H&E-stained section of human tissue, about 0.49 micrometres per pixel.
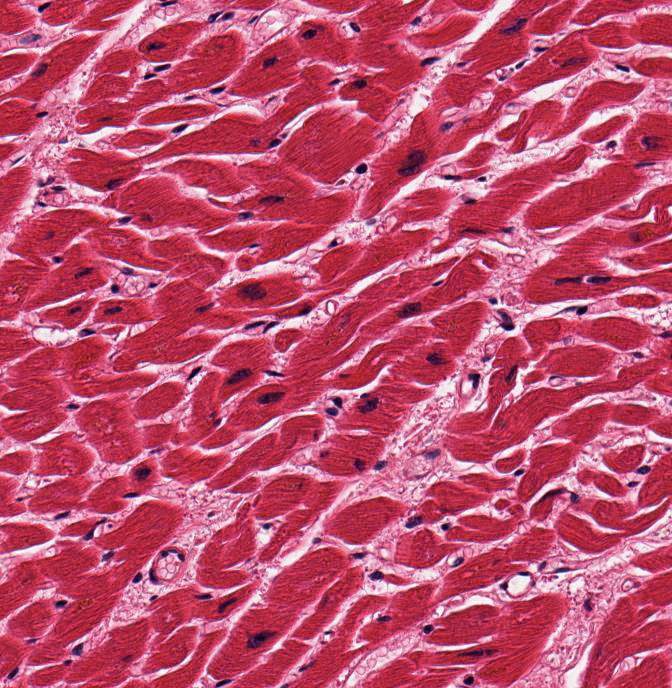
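Left ventricle of the heart, haematoxylin and eosin. Closely packed eosinophilic muscle fibres fill the field, running diagonally from lower left to upper right. The fibres branch and join one another instead of running as separate parallel cylinders. Their cytoplasm is deep red with fine longitudinal fibrillar texture. Between them run thin strands of loose pale interstitial tissue carrying small dark elongated nuclei.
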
